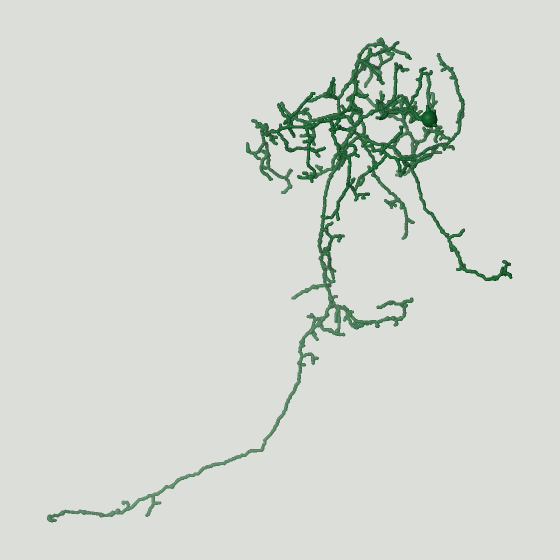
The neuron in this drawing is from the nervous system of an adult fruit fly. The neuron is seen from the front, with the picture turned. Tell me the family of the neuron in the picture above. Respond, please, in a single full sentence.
This neuron is grouped into family hemilineage VLPl2_medial.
